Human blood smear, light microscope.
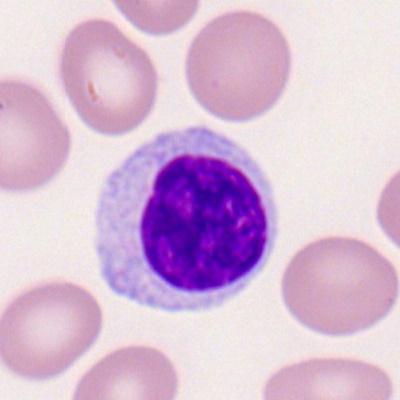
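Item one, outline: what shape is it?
Round.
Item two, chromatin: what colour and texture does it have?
Dark purple and coarsely clumped.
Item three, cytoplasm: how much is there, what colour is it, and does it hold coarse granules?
A moderate rim of pale blue cytoplasm surrounds the nucleus and shows no distinct coarse granules.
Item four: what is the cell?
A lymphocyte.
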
